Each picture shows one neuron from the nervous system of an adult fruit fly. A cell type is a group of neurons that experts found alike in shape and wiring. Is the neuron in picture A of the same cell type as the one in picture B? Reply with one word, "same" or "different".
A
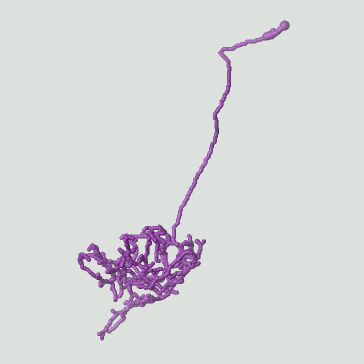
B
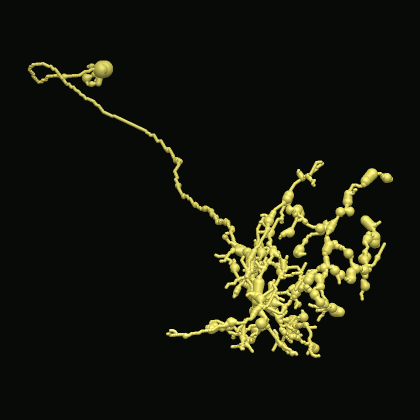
same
